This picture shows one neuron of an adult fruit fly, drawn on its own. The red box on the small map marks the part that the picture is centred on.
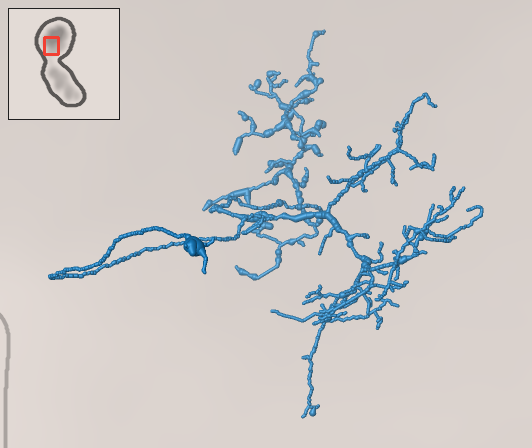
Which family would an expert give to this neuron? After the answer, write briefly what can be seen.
The family is hemilineage LB7. Its broad class is central-brain intrinsic neuron. The picture shows dozens of branch ends. As drawn here it is about as wide as it is tall.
